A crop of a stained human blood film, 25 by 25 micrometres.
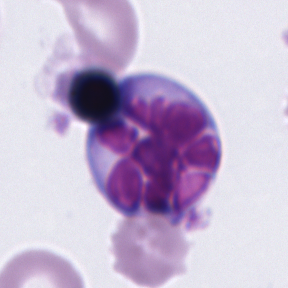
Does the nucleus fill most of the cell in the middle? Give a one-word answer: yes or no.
Yes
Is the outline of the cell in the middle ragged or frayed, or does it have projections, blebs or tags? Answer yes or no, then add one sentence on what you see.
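No. The cell is round with a smooth, thin bluish border.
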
